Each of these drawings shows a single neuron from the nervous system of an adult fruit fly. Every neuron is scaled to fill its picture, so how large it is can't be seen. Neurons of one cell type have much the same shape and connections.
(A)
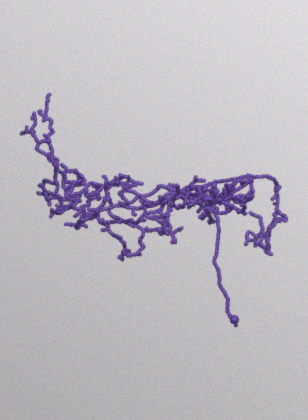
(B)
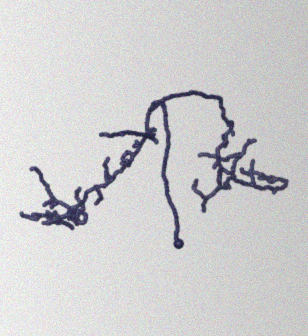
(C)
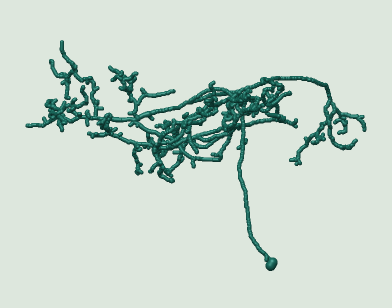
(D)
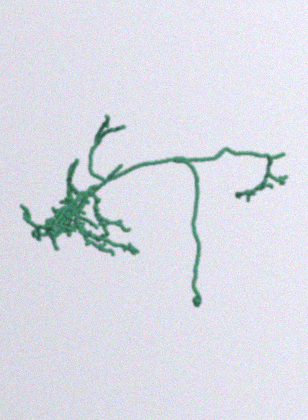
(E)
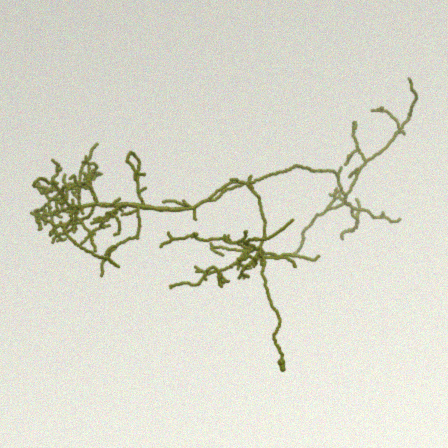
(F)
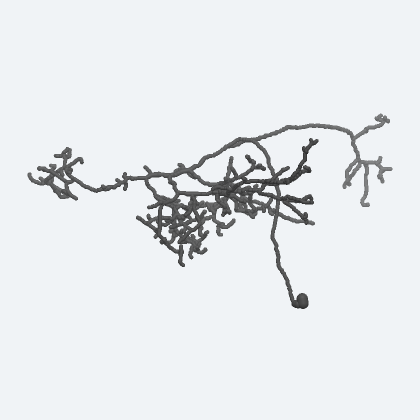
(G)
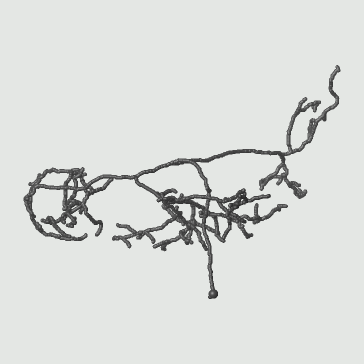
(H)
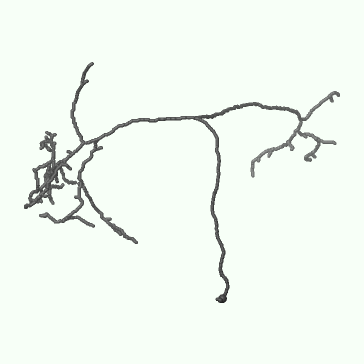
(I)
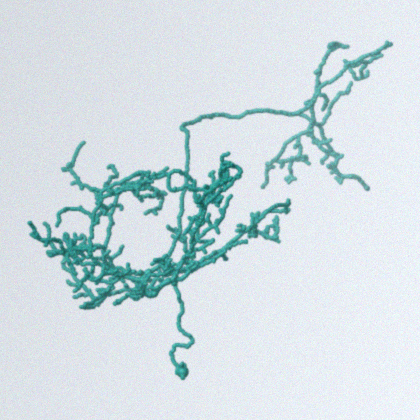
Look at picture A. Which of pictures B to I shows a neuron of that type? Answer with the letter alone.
C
